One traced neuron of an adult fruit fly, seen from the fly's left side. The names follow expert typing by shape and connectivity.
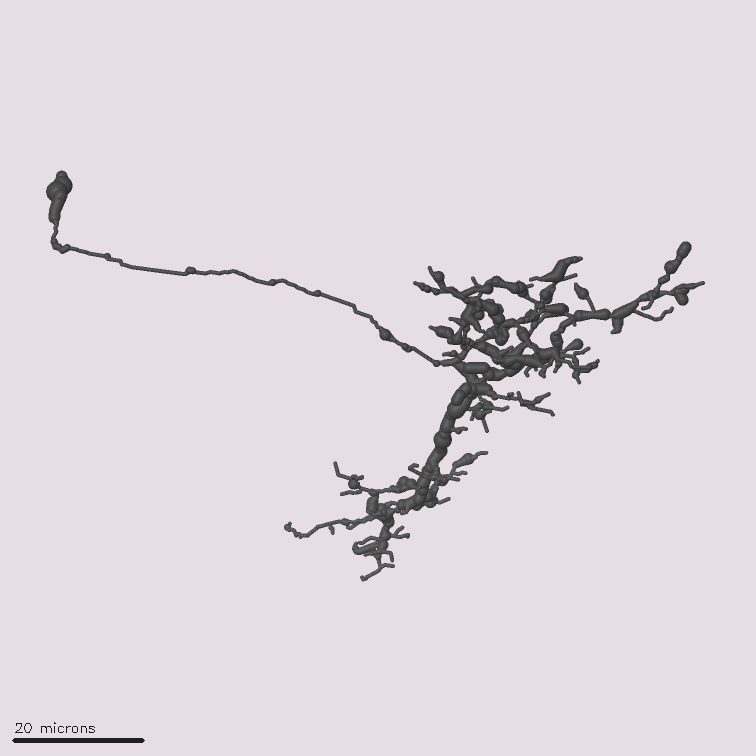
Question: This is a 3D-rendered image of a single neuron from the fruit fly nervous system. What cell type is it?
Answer: IN09A039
